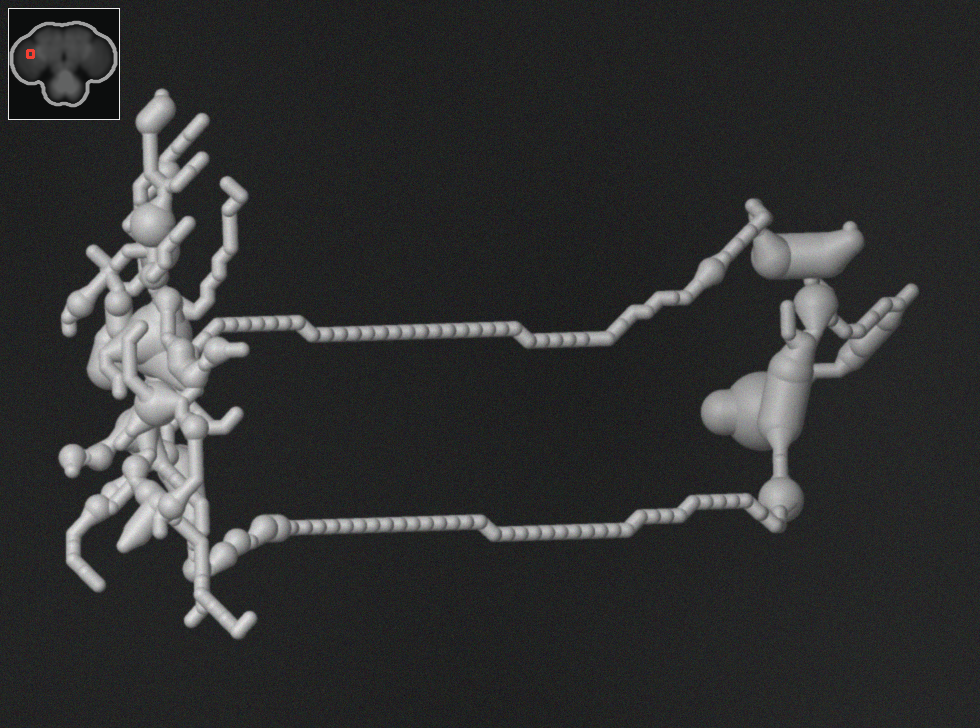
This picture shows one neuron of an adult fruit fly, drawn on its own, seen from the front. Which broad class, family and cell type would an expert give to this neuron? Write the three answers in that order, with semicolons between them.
optic-lobe intrinsic neuron; T; T4b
